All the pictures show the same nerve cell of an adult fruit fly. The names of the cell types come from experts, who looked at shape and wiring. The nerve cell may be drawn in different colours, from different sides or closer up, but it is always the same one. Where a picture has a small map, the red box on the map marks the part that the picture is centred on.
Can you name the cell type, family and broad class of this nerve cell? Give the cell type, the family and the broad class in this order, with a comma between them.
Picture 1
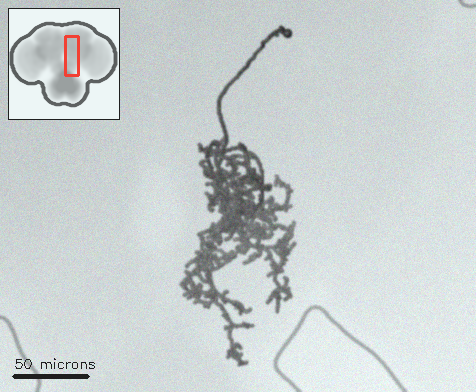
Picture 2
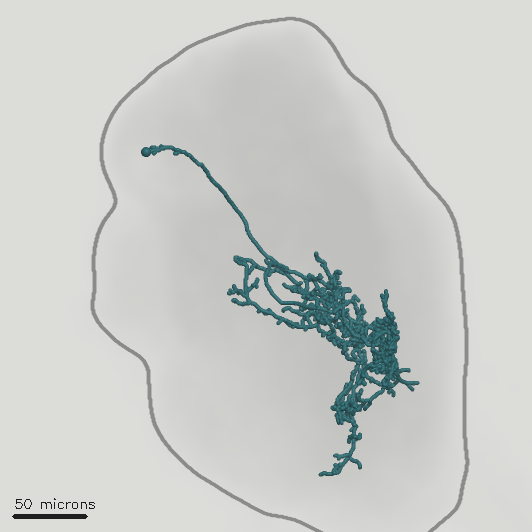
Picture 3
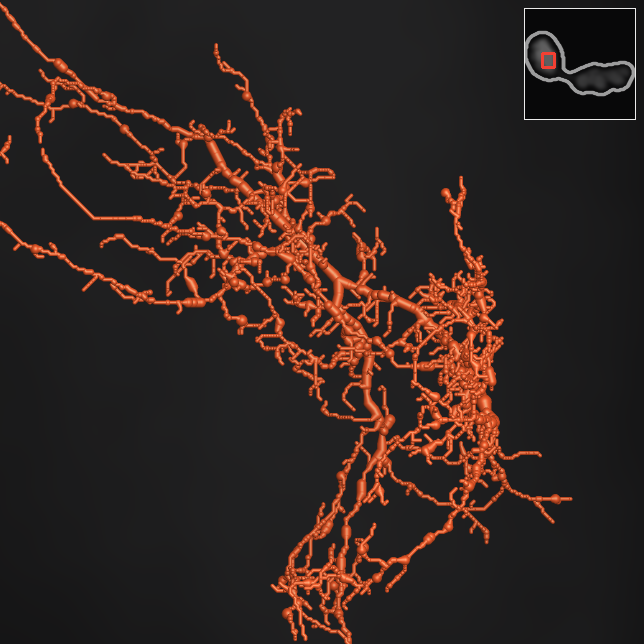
PS019, hemilineage AOTUv1_ventral, central-brain intrinsic neuron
